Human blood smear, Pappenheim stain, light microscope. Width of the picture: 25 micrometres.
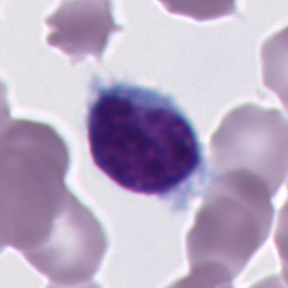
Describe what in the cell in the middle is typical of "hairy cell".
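This is a hairy cell. Fine, hair-like projections fringe the cell at its top and at its lower right, and these go with the name.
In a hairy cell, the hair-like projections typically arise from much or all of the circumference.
Here they are limited to those two stretches of the margin, which fits less well. The nucleus fills most of the cell, leaving only scant cytoplasm. That cytoplasm is pale blue and shows no distinct granules.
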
